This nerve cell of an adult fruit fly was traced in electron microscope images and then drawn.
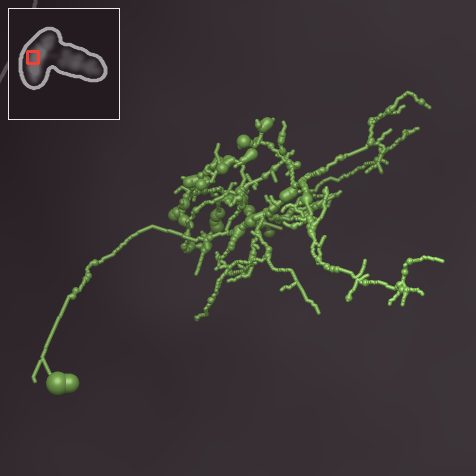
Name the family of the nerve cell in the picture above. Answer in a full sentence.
The family is hemilineage TRdl_b.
